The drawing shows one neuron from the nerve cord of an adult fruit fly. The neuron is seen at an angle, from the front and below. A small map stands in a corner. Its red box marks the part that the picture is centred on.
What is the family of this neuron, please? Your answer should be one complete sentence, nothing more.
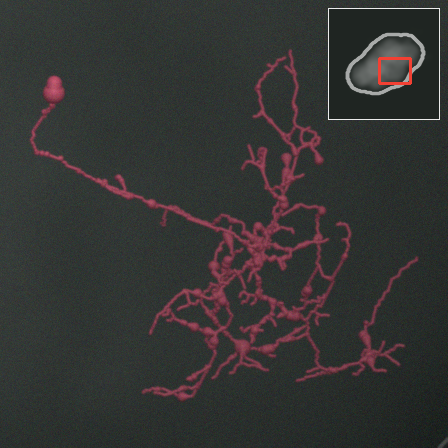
The family that includes this neuron is hemilineage 14A.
